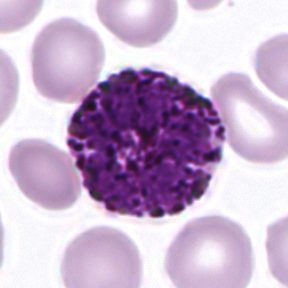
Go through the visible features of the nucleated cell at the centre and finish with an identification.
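The cell has a round outline. Granules overlie the nucleus, so its shape cannot be traced. These granules vary in size from one another, and hardly any clear cytoplasm is visible between them. The cell is a basophil.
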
